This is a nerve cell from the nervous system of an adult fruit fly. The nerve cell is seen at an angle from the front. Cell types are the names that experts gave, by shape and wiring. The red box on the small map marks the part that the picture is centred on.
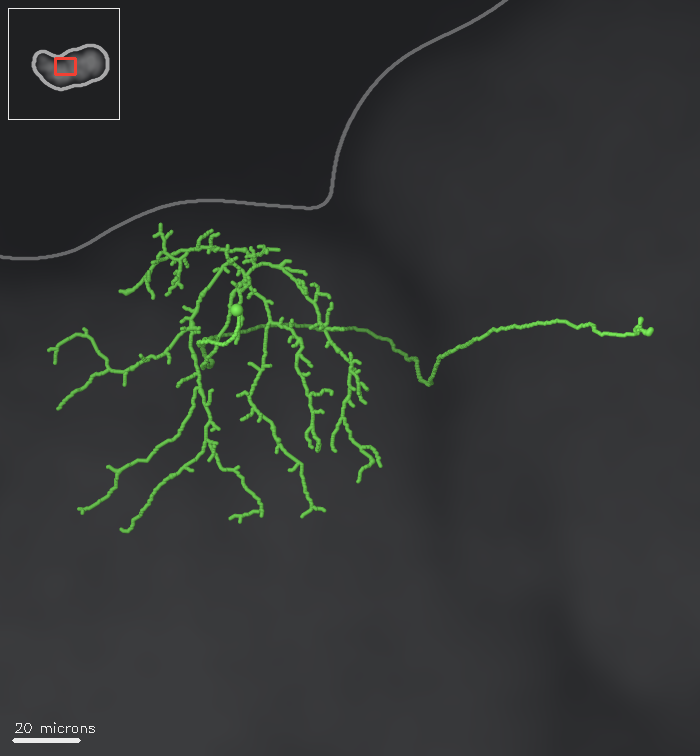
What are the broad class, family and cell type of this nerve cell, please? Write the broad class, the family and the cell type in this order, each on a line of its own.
visual projection neuron
MeTu
MeTu3a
